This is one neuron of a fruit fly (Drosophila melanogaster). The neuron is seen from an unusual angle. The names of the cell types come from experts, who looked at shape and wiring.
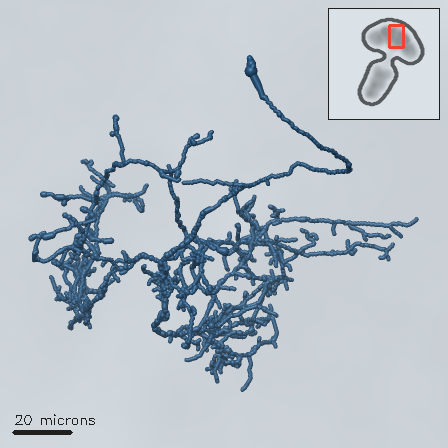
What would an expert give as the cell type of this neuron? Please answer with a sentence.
The cell type is SMP442.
